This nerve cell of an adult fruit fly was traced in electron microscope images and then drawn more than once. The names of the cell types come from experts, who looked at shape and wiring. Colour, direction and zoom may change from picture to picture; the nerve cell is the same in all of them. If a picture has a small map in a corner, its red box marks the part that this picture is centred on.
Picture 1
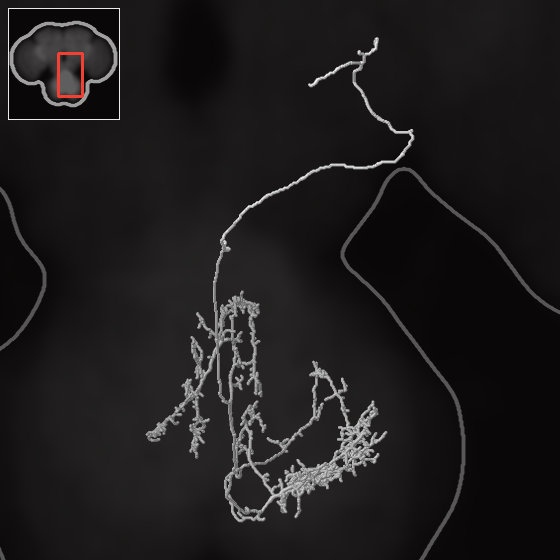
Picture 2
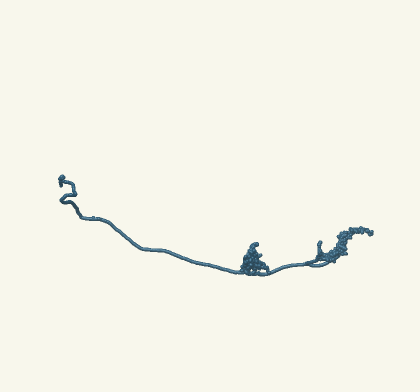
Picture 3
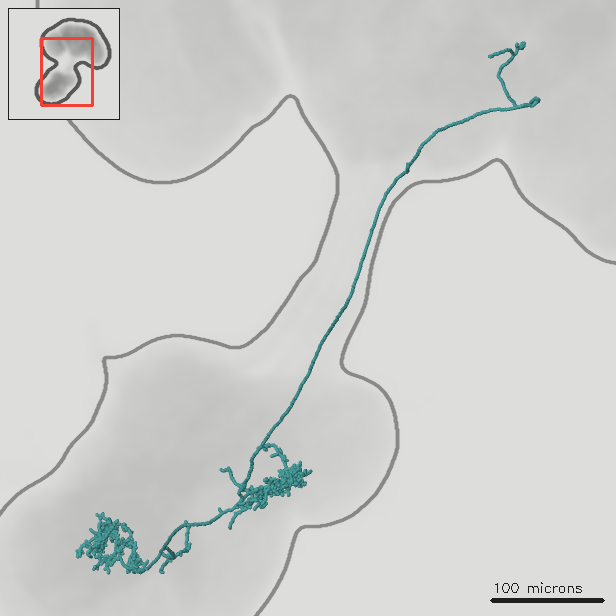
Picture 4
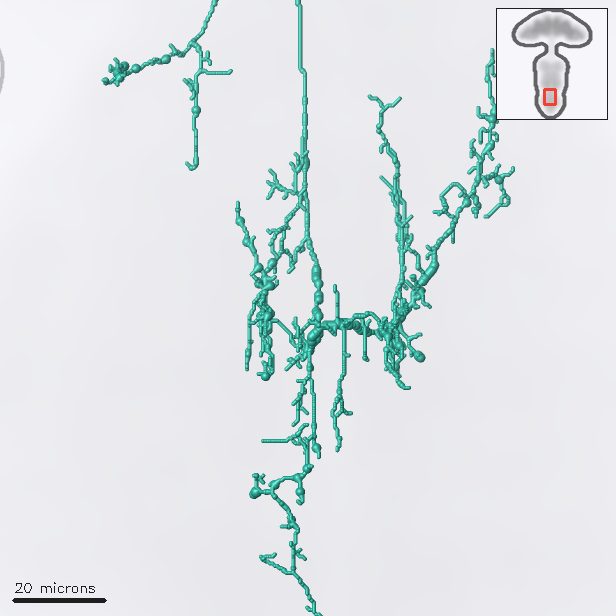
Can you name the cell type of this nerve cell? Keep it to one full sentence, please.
In terms of cell type, the nerve cell is AN09B023.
